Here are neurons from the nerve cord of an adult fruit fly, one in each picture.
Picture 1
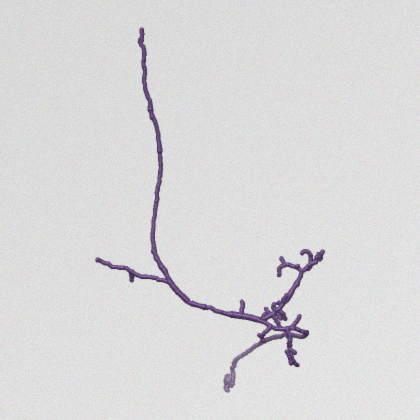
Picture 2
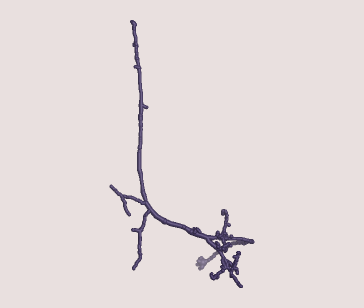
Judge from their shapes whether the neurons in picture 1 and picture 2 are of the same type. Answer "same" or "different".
same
